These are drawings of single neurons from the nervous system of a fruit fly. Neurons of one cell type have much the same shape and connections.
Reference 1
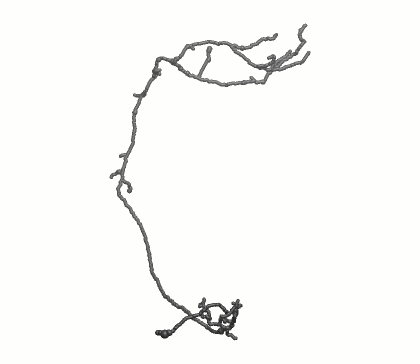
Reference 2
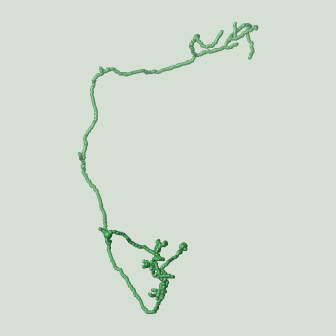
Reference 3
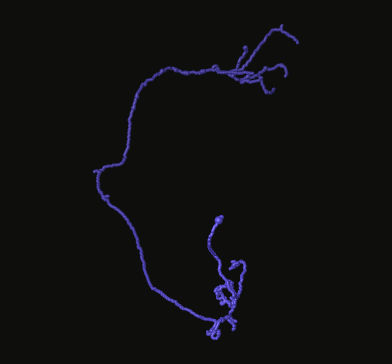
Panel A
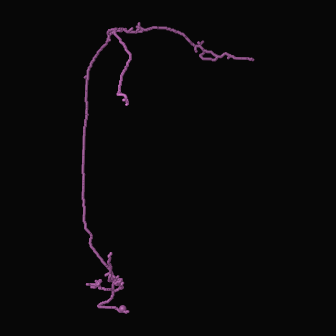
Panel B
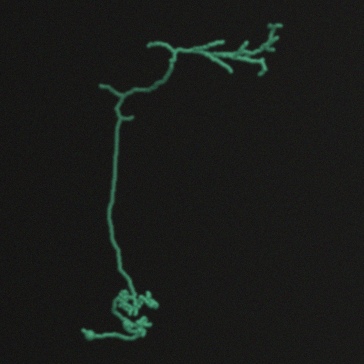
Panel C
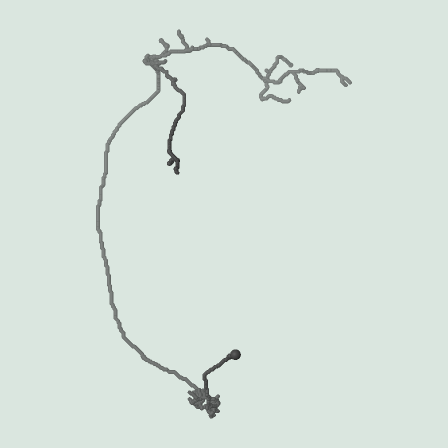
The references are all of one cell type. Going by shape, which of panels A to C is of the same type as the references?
B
